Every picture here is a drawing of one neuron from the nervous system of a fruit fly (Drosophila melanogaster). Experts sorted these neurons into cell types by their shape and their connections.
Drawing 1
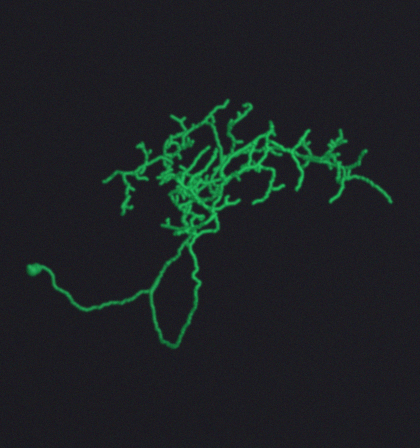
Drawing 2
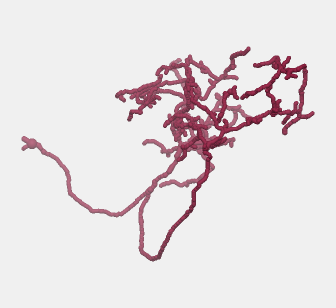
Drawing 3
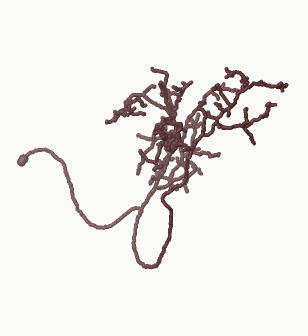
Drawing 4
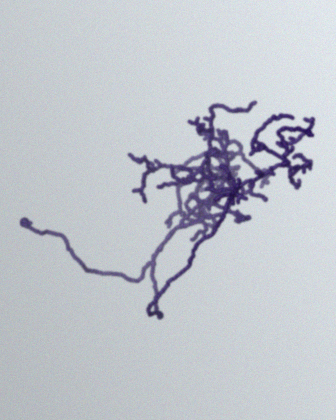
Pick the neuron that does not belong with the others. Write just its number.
1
